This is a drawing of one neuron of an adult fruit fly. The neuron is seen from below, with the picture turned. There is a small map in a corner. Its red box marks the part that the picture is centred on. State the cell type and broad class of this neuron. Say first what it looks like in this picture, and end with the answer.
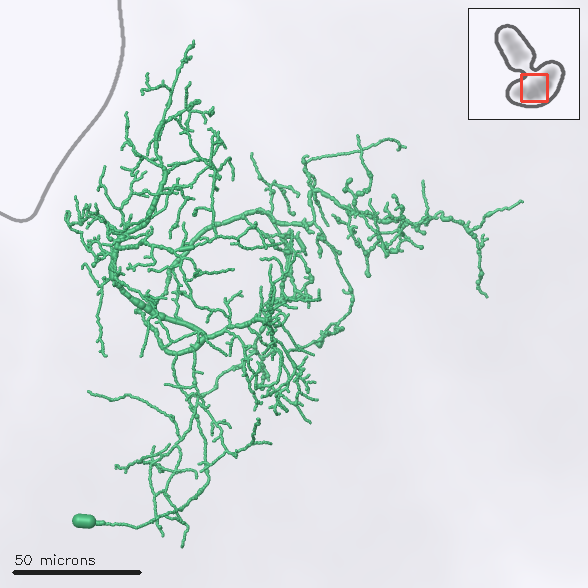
Its cell body lies at the lower left of the picture. From top to bottom in the picture it spans about 200 microns. More than a hundred branch ends can be seen. Its cell type is SAD010. Its broad class is central-brain intrinsic neuron.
